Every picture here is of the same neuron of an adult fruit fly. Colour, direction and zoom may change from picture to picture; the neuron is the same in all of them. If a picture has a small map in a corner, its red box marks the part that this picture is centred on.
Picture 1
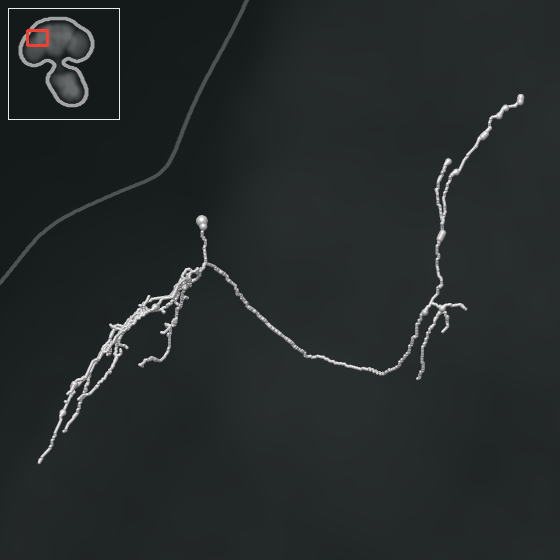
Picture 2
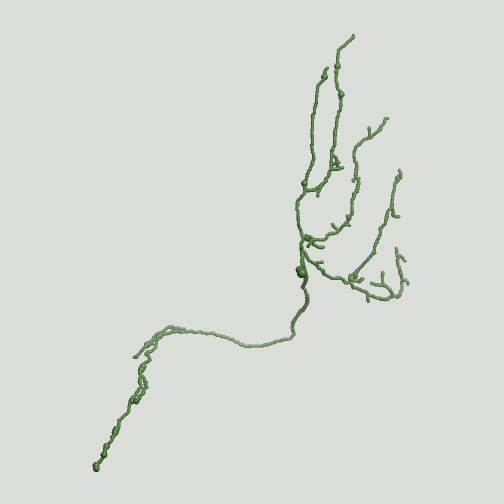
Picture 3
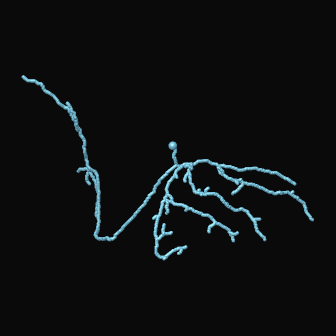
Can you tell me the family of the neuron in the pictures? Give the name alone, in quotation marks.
"MeVP"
